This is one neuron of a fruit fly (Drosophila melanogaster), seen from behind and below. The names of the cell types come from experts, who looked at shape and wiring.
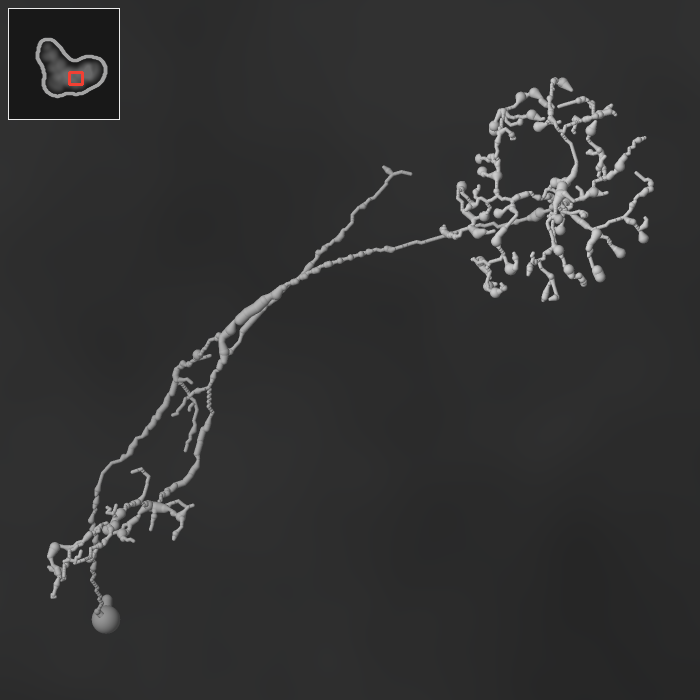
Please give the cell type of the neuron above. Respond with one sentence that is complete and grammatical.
By its cell type, the neuron is ER1_b.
